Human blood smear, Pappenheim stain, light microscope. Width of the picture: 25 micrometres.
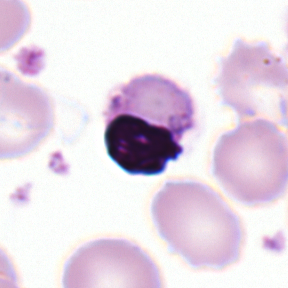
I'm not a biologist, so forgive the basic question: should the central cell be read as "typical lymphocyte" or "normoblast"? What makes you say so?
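This is a normoblast. Its cytoplasm is pale pinkish-lilac and forms a broad crescent above the nucleus.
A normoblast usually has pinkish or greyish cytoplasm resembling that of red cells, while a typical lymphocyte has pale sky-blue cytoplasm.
The nucleus lies off-centre in the lower part, and its chromatin is very dark purple and densely clumped.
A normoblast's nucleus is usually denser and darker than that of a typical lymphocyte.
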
